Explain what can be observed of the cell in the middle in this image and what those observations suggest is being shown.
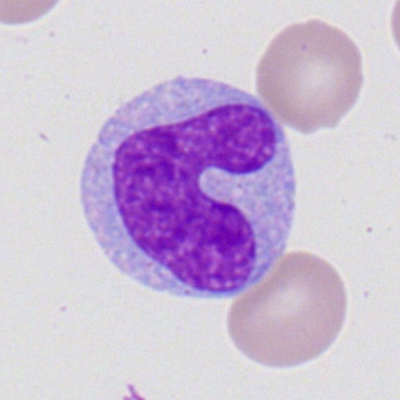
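Nucleus first: folded into a kidney shape, deeply notched on its right side; chromatin fine and lacy, not coarsely clumped. Cytoplasm next: plentiful, pale grey-blue, with fine, faint pinkish-lilac granules. It is a monocyte.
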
